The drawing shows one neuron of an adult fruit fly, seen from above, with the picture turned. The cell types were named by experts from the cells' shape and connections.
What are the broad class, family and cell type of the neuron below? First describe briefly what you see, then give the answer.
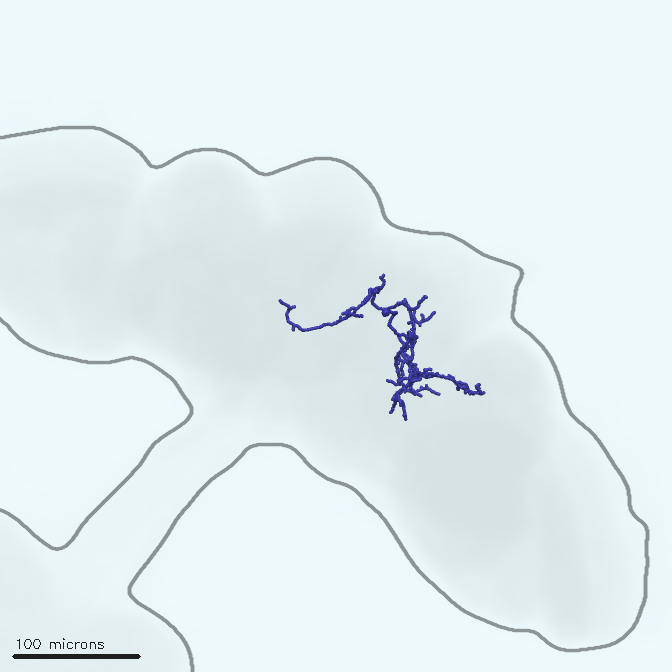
The cell body is in the middle of the picture. By the scale bar it is about 160 microns wide in this view. Its broad class is central-brain intrinsic neuron. The family is hemilineage SMPad3. The cell type is SMP133.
